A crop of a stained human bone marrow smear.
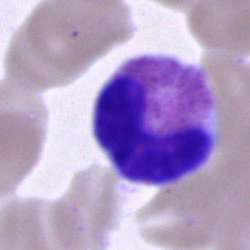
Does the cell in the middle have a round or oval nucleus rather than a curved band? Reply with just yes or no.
No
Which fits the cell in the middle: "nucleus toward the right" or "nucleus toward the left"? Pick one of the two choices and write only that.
Nucleus toward the left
